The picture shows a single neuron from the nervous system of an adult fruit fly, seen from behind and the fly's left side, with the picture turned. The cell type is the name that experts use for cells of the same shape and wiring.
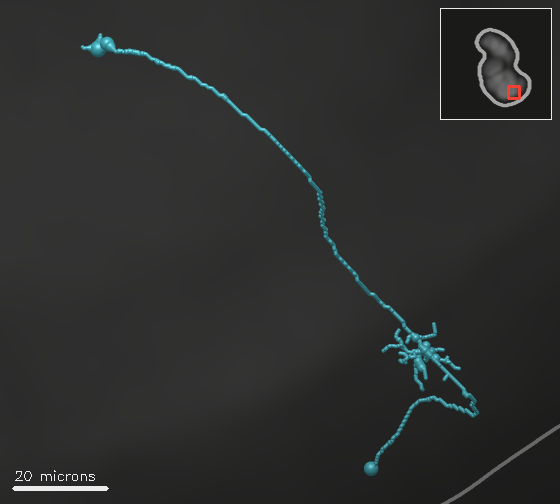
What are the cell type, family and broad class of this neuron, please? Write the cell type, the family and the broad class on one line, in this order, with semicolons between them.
Tm9; Tm; optic-lobe intrinsic neuron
